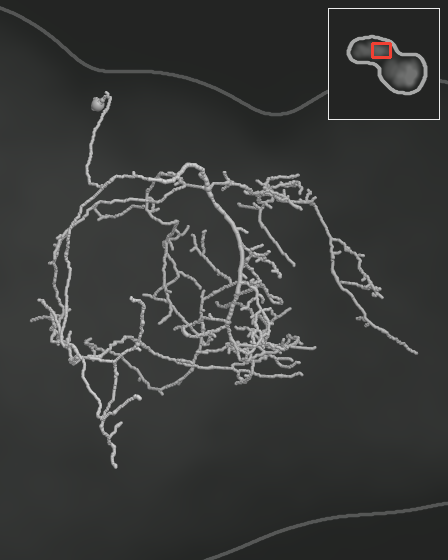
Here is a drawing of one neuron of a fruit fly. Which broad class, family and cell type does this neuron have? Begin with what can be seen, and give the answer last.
Its cell body lies at the upper left of the picture. The picture shows dozens of branch ends. Its broad class is nerve-cord intrinsic neuron. Its family is hemilineage 04B. It is of cell type IN04B028.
